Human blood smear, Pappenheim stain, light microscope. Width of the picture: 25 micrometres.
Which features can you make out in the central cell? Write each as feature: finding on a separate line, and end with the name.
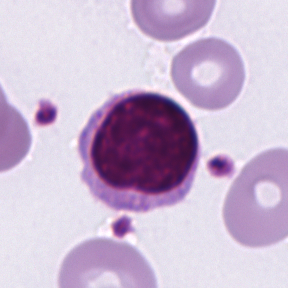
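Cytoplasm colour: pale bluish-lilac
Cytoplasm rim: widest along the lower edge
Nucleus position: off-centre toward the upper right, just about reaching the cell edge there
Nucleus shape: round in outline
Chromatin: dark purple, coarsely clumped
Cell size: about 11 micrometres across
Nucleus size: about 9 micrometres across
Nuclear share: about 70% of the cell's area
Name: large granular lymphocyte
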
